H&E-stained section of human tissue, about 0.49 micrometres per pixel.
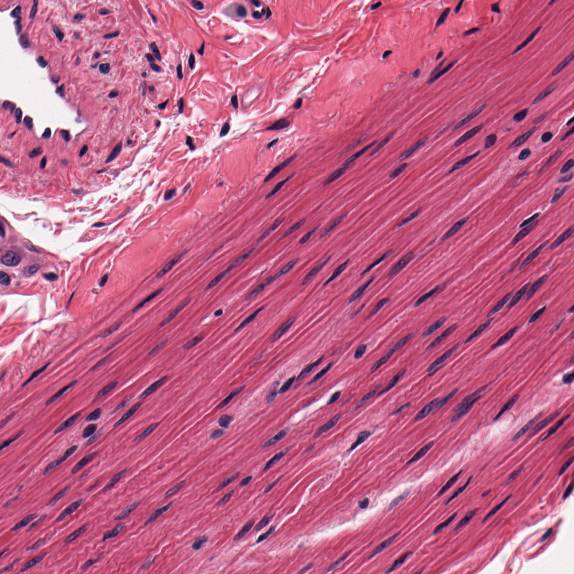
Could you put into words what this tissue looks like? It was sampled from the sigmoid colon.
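Muscle fibres run in parallel, diagonally from lower left to upper right. Along the upper left edge, white spaces are lined by a single layer of epithelial cells. Between this epithelium and the muscle lies a band of pale pink collagenous tissue with scattered spindle nuclei. No fat cells occur anywhere in the field.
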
